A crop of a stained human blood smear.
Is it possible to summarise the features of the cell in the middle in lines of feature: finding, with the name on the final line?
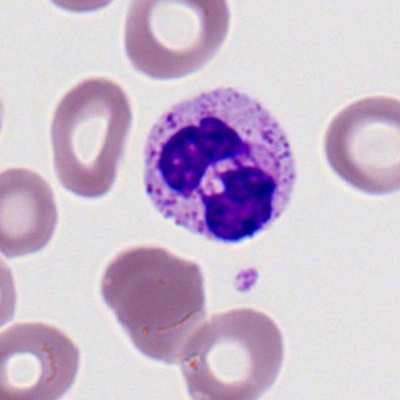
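Outline: round and smooth
Chromatin: dark purple, coarsely clumped
Cytoplasm: pale pinkish-lilac
Granules: small, dark purple, scattered through the cytoplasm
Name: segmented neutrophil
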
